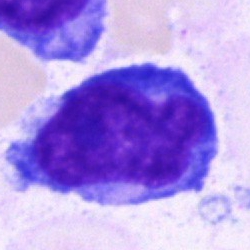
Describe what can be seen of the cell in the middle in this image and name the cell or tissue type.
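Most of the cell is filled by the nucleus. The cytoplasm is deep blue and contains a pale zone immediately below the nucleus, at the bottom of the cell. The cell margin is irregular and ragged. The cell in the middle is a blast.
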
